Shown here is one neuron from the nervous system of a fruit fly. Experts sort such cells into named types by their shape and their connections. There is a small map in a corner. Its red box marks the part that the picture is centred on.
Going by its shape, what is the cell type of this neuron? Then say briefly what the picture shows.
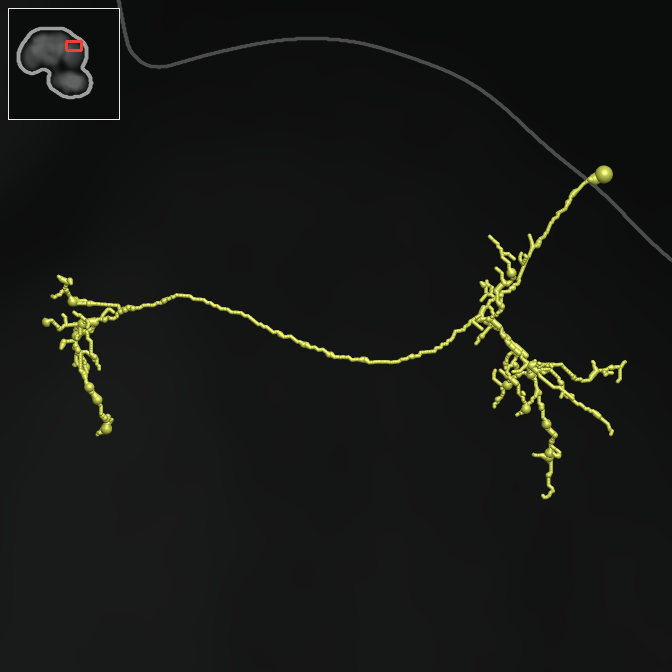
Its cell type is Tm35. This is an optic-lobe intrinsic neuron. Its cell body lies at the upper right of the picture. Dozens of branch ends can be seen.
